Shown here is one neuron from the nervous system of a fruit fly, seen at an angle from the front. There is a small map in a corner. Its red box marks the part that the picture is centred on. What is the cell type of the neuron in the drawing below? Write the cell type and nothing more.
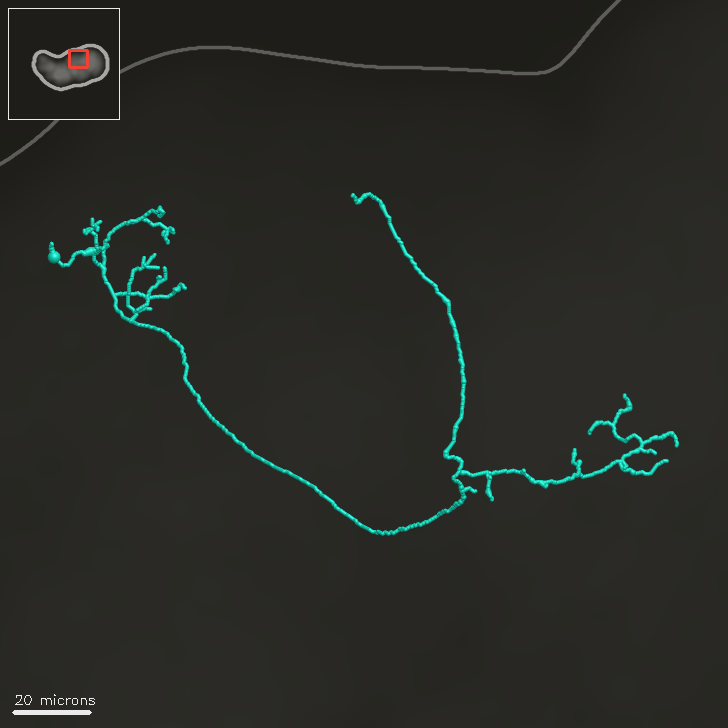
KCa'b'-ap2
